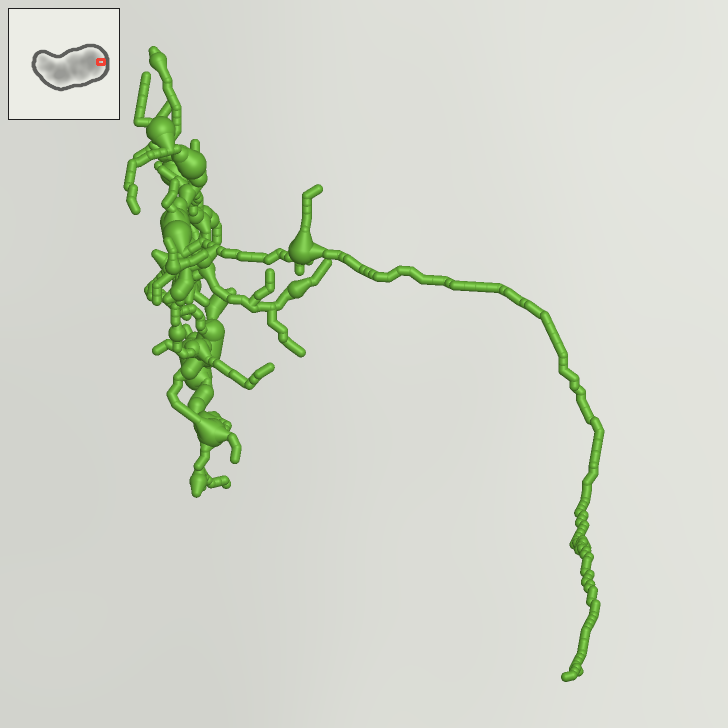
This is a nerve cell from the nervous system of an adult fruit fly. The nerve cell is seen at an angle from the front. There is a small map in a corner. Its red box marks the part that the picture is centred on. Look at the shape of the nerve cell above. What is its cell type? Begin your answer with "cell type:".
cell type: Cm1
